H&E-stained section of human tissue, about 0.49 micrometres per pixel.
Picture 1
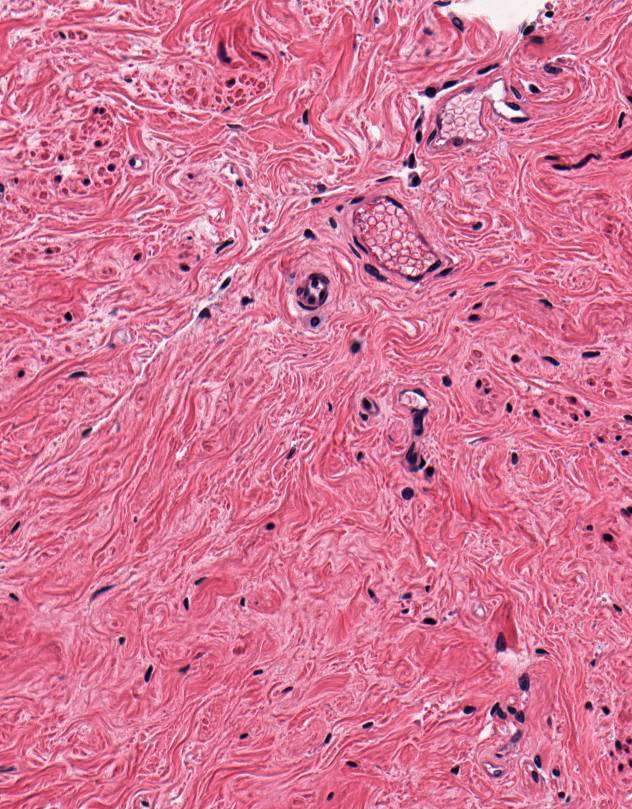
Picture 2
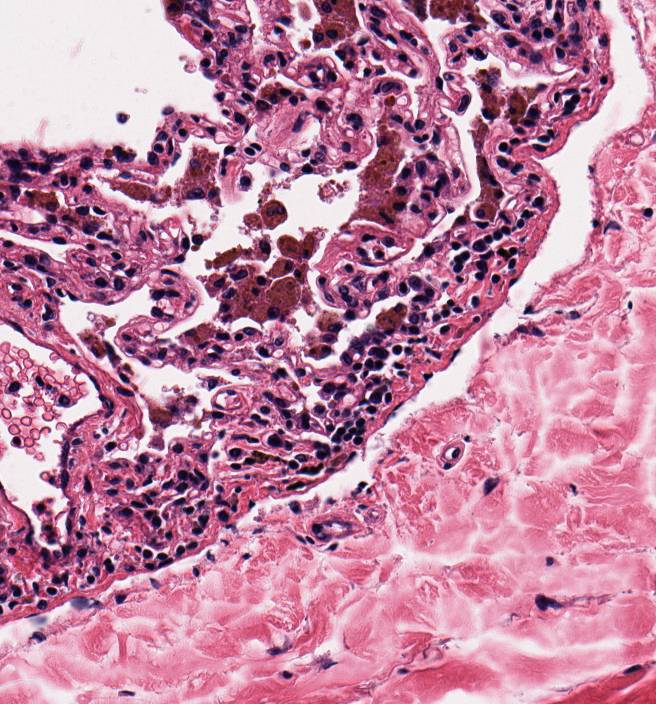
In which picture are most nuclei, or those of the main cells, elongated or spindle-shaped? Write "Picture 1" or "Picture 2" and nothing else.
Picture 1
